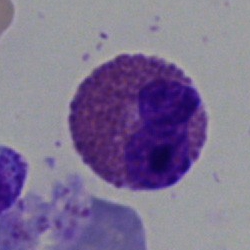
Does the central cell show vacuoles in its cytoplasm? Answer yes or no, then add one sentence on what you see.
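No. No vacuoles are seen in the cytoplasm.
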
